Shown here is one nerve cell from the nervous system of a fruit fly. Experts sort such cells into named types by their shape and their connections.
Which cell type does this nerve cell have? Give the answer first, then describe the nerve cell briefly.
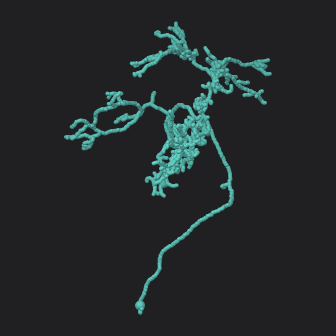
Its cell type is VES020. It is a central-brain intrinsic neuron. Its cell body lies at the bottom of the picture. The picture shows dozens of branch ends.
